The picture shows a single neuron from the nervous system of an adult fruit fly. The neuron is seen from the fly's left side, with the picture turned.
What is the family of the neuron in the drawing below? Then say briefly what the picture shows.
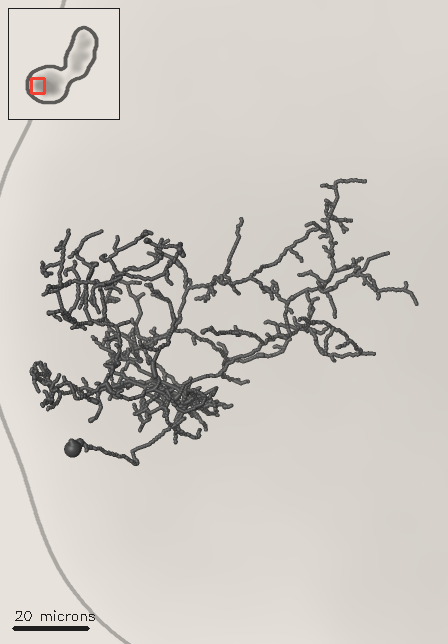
Its family is hemilineage SLPad1_anterior. It is a central-brain intrinsic neuron. From left to right in the picture it spans about 110 microns. As drawn here it is wider than it is tall.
